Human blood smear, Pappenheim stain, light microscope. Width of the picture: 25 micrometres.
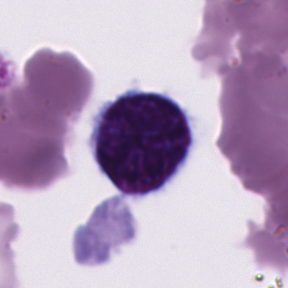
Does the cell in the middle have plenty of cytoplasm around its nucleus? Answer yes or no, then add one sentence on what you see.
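No. The nucleus fills almost the whole cell, leaving only a very thin rim of cytoplasm.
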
